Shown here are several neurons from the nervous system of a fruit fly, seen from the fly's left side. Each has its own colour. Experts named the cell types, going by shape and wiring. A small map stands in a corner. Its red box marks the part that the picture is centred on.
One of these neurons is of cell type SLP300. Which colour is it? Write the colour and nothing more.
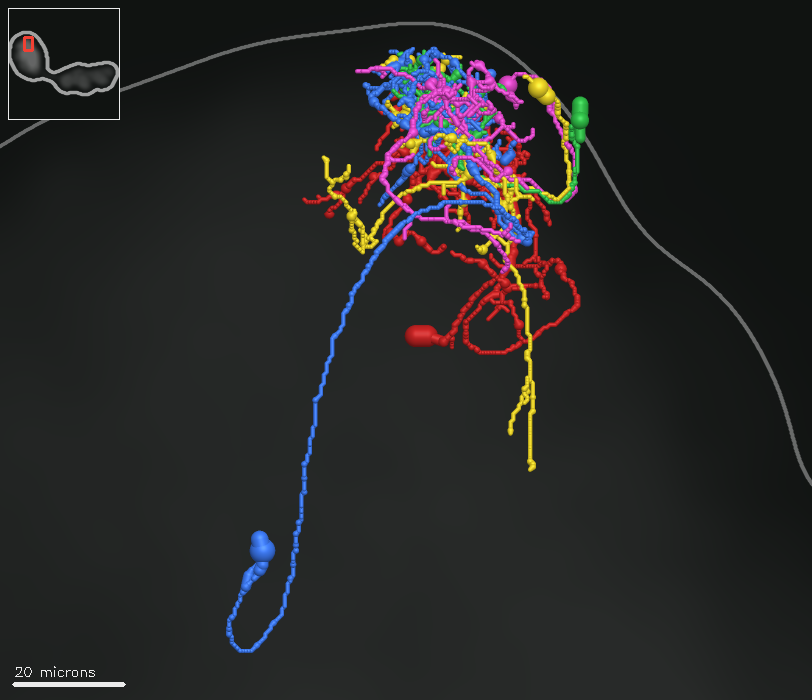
green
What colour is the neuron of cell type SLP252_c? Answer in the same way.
red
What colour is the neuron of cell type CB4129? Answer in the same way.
magenta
